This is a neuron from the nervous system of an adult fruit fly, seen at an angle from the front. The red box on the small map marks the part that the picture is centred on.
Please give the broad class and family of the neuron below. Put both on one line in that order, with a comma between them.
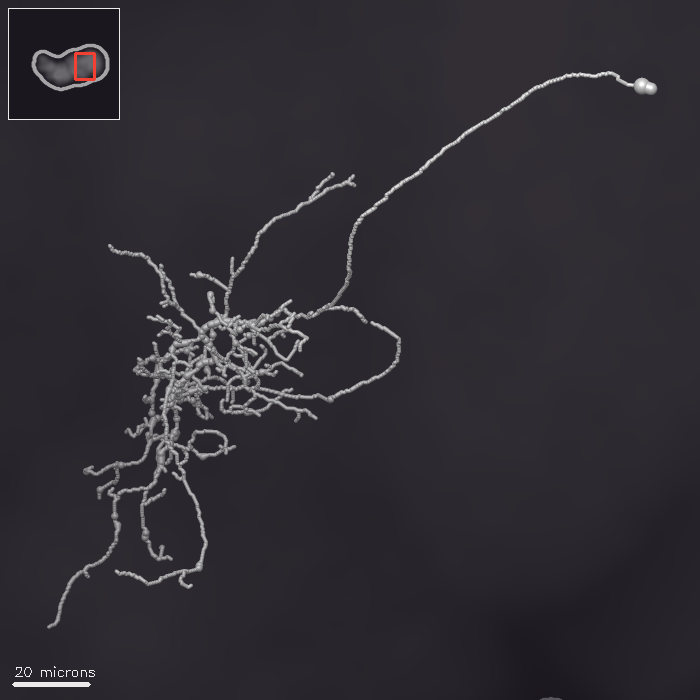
central-brain intrinsic neuron, hemilineage AOTUv1_ventral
